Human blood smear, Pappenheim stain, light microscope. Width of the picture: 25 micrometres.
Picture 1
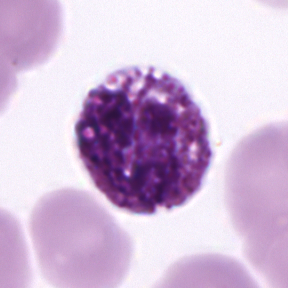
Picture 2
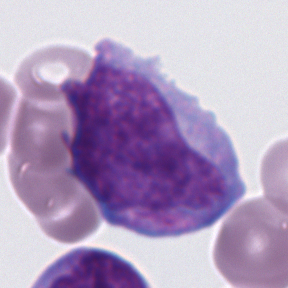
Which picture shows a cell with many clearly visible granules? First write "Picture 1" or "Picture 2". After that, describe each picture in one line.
Picture 1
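What picture 1 shows: The cell is packed with coarse dark purple granules.
What picture 2 shows: No granules are visible in the cytoplasm.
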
